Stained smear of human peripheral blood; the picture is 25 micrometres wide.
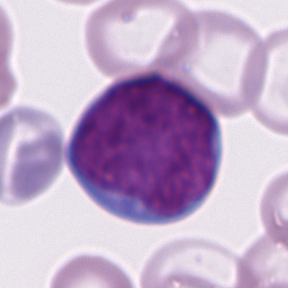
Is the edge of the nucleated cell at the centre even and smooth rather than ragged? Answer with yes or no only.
Yes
